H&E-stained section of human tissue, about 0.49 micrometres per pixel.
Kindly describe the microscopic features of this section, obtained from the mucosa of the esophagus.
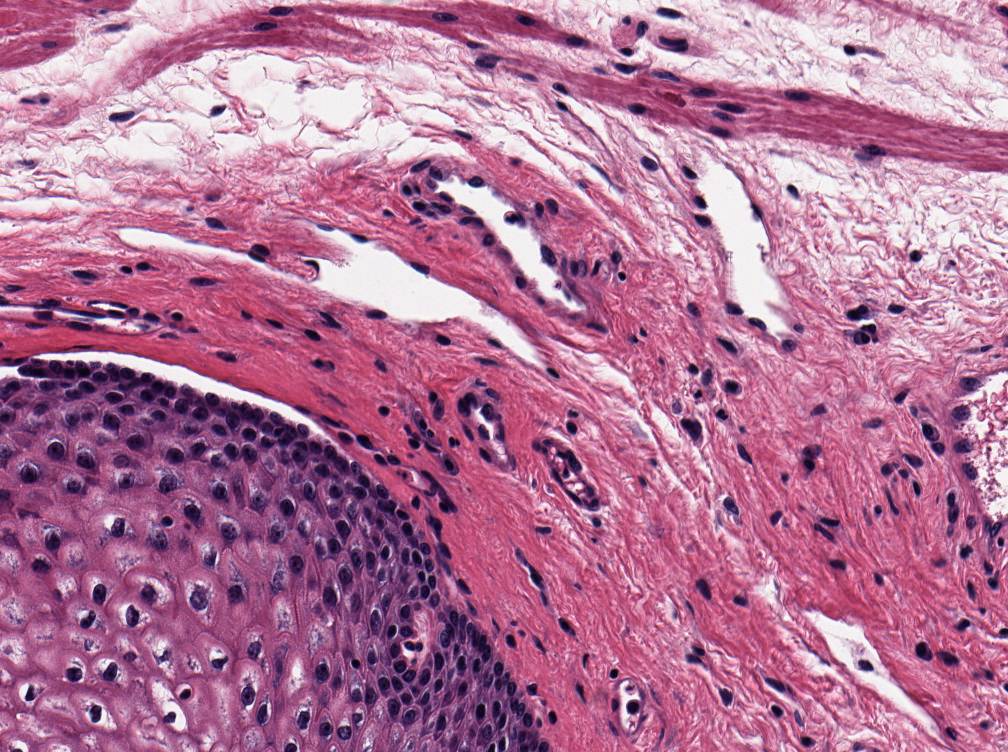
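You'll see the stromal collagen bundles sweep in curves, roughly parallel to the epithelial border. Up along the top the collagen's looser and paler; nearer the epithelium it's dense and pink. Through the middle of the field there are small thin-walled blood vessels scattered about, and you won't find any glands or fat cells in the stroma.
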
